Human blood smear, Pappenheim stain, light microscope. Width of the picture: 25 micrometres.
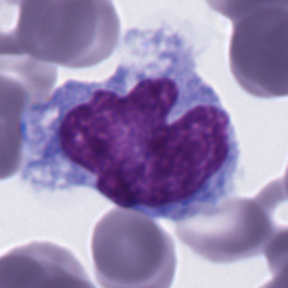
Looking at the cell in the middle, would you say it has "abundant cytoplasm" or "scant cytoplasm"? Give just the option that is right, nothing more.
Abundant cytoplasm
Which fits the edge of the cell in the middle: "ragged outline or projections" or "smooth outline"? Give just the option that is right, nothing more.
Ragged outline or projections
